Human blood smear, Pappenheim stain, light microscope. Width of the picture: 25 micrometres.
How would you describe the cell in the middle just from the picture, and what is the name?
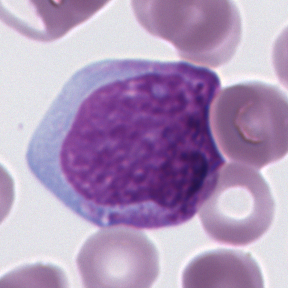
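The outline of this cell is angular, made up of several straight stretches instead of one smooth curve. Its nucleus sits off-centre, shifted toward the right side of the cell. The cytoplasm forms a pale blue rim that is widest on the left side and contains no visible vacuoles. The cell shown is an atypical promyelocyte.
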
